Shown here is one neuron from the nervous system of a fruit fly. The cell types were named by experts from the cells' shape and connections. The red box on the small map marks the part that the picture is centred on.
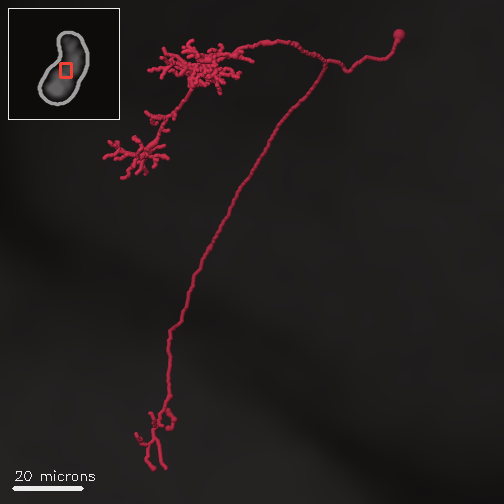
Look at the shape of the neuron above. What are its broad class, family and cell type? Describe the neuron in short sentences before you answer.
Its cell body lies at the upper right of the picture. From top to bottom in the picture it spans about 130 microns. The picture shows dozens of branch ends. Its broad class is visual projection neuron. The family is LLPC. The cell type is LLPC1.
